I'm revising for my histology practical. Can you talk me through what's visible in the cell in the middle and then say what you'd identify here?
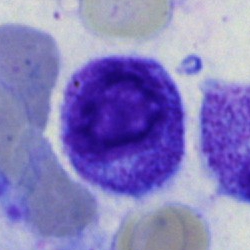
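The rim of cytoplasm is widest below the nucleus. No projections or blebs stand out from the cell surface. The picture is slightly blurred, which softens fine detail inside the cell. At the right edge, another cell with coarsely speckled purple contents is cut off. The complete cell is a myelocyte.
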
